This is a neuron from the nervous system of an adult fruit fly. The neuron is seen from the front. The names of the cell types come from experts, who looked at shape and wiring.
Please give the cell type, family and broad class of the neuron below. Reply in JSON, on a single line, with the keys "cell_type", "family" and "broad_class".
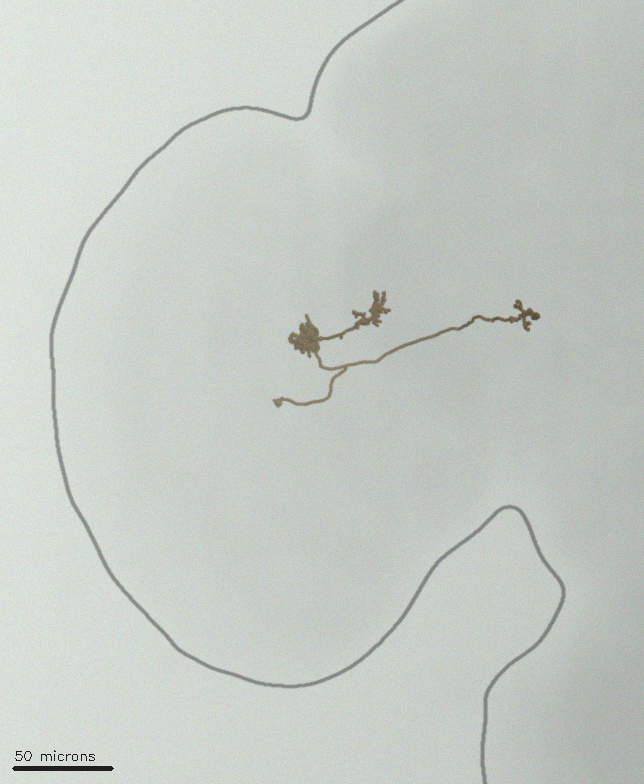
{"cell_type": "LLPC1", "family": "LLPC", "broad_class": "visual projection neuron"}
